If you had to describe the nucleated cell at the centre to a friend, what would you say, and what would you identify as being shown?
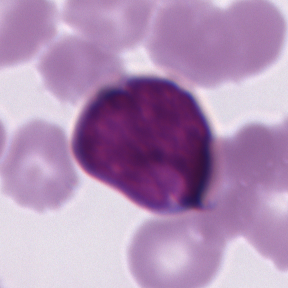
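Notice first that the nucleus is a single mass with no lobes. No nucleoli stand out within it. Around it, the cytoplasm is only a very thin rim, and you won't see any granules there. This is a myeloblast.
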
